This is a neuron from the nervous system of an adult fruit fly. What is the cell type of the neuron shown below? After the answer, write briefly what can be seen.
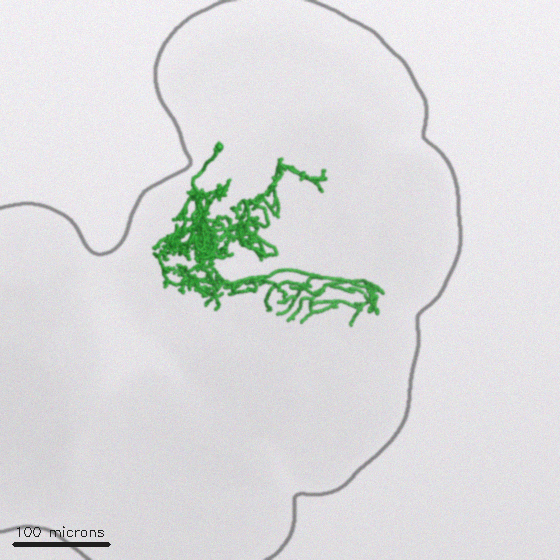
The cell type is GNG587. Its broad class is central-brain intrinsic neuron. Its cell body lies at the top of the picture. By the scale bar it is about 250 microns wide in this view.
